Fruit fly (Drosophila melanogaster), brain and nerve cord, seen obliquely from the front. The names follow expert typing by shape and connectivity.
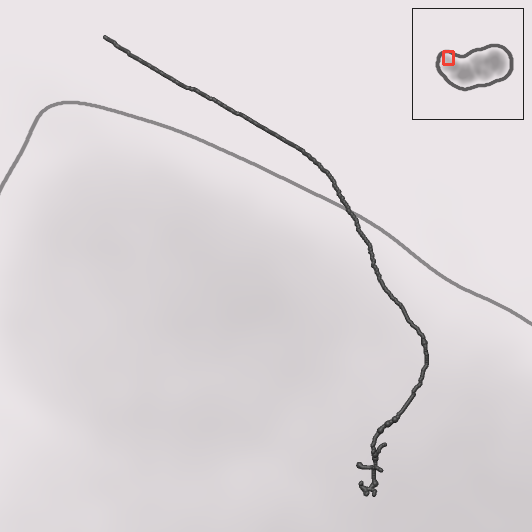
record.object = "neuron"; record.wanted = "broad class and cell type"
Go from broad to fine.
sensory neuron entering the nerve cord; SNxx03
